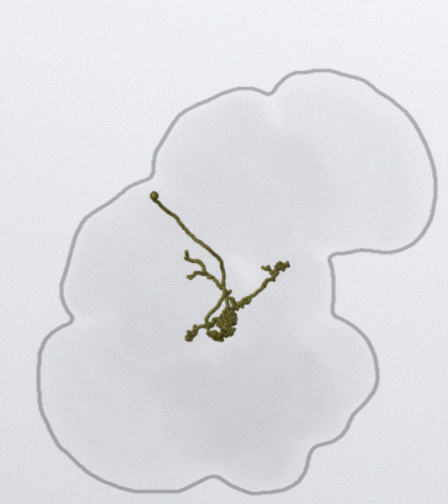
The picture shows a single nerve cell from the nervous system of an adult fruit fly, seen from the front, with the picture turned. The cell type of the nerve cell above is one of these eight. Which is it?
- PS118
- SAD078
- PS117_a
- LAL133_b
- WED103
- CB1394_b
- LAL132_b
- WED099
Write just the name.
WED099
